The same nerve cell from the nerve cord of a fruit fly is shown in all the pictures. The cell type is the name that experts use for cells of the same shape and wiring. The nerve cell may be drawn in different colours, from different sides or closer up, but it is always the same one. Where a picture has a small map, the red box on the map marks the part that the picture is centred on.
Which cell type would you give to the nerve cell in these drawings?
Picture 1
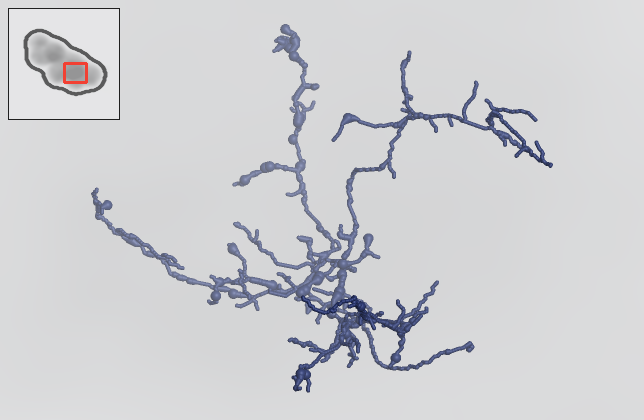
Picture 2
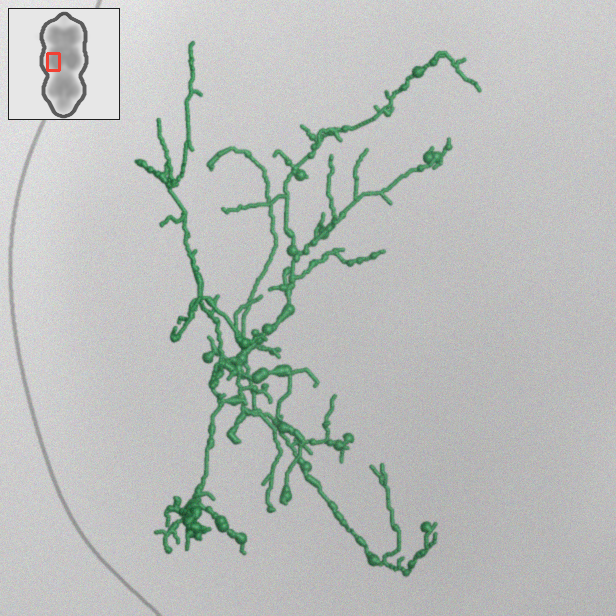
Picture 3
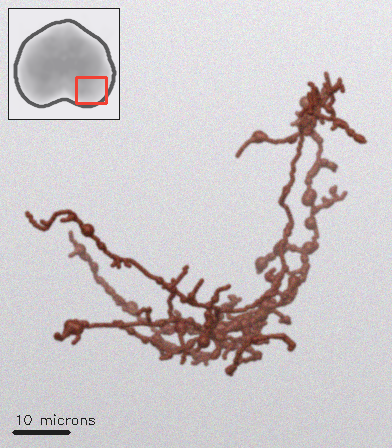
SNta45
